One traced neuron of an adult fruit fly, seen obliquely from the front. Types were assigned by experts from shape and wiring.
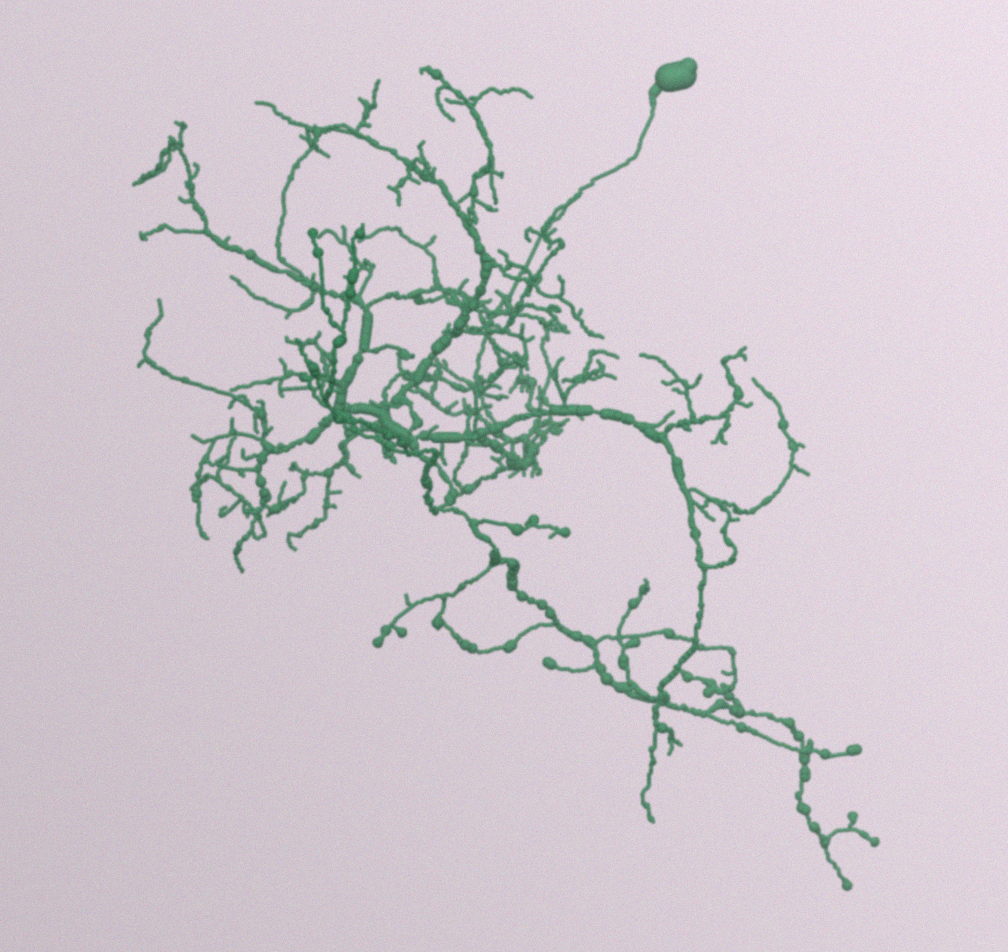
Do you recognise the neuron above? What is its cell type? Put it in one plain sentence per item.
The cell type is PVLP201m_d.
